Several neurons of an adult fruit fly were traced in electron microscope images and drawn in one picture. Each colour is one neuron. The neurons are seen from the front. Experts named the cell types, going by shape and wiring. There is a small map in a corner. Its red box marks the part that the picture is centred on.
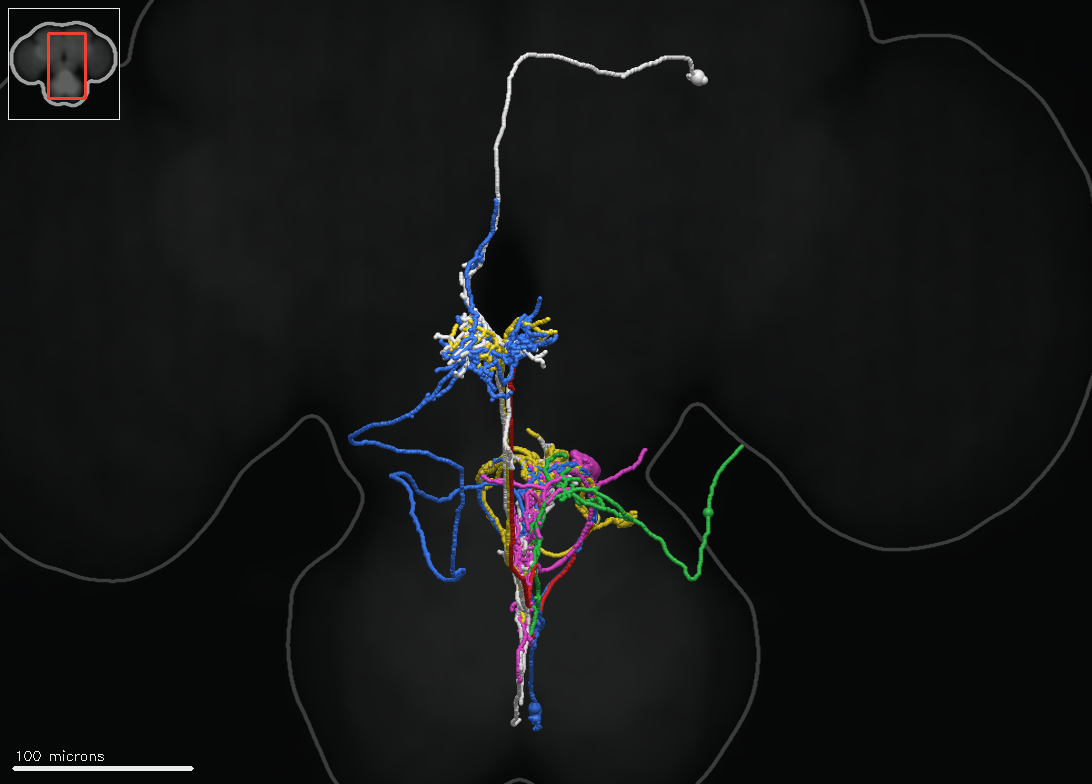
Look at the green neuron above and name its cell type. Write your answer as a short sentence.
The cell type is SNpp23.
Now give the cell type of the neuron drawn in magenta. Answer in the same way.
The cell type is MNad21.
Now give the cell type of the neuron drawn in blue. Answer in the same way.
The cell type is AN27X018.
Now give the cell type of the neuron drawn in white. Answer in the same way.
The cell type is DNpe036.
